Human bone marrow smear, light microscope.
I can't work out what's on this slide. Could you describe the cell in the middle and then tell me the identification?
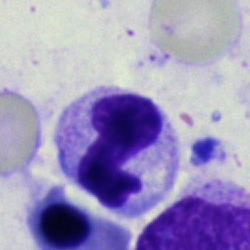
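Curved band nucleus, bent into an S-like shape. Chromatin dense, dark purple. No nucleoli visible. Cytoplasm free of vacuoles. Cell is a band neutrophil.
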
